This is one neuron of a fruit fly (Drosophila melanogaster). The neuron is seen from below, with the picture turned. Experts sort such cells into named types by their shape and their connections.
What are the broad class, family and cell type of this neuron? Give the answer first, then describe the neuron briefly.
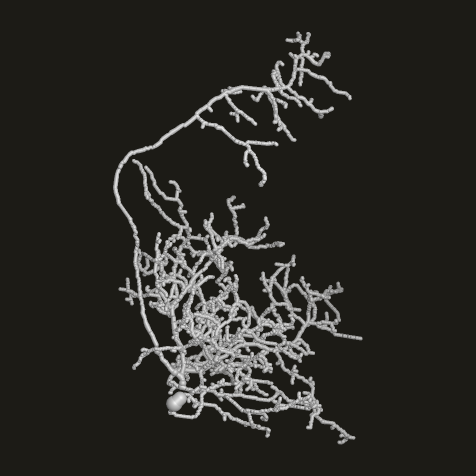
Its broad class is central-brain intrinsic neuron. Its family is hemilineage LB19. It is of cell type GNG112. In this view it is taller than it is wide.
